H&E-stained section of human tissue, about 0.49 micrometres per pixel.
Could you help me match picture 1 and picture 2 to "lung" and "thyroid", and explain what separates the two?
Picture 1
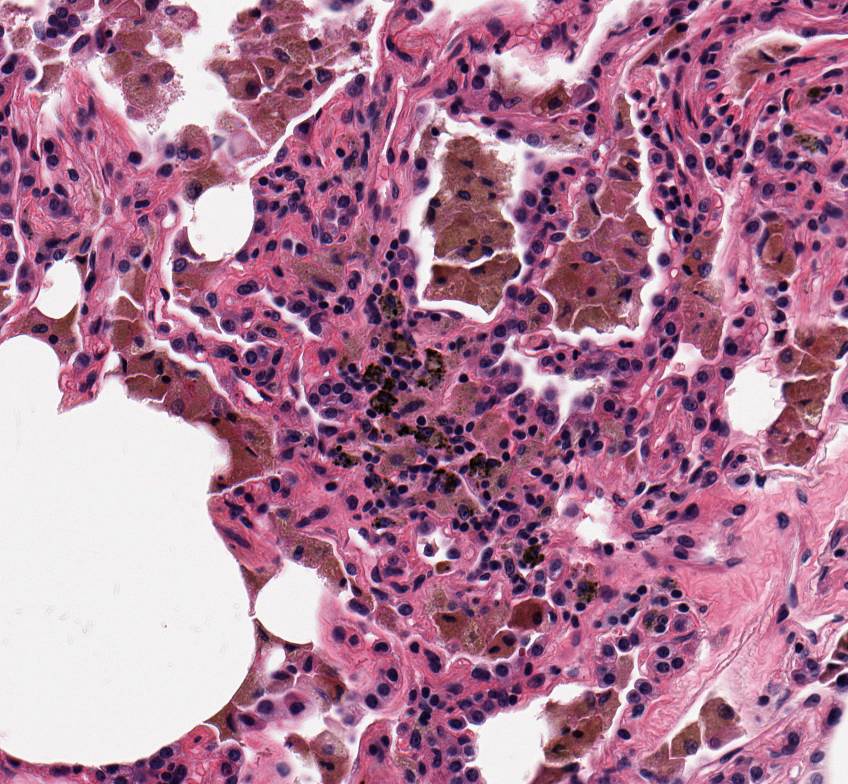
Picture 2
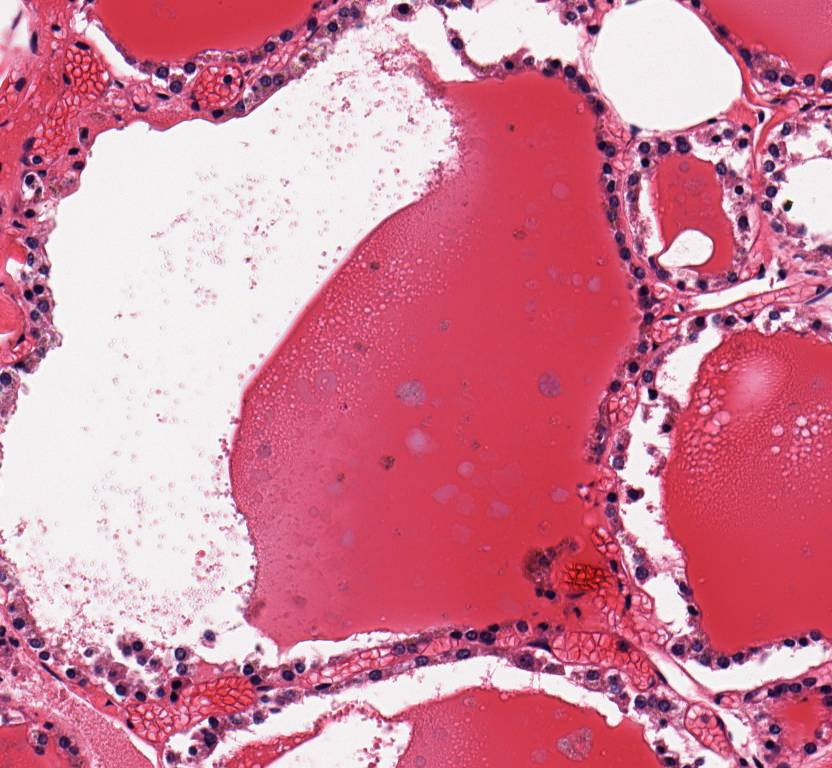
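The lung is in picture 1 and the thyroid in picture 2. In the lung, look at the clumps of coarse black pigment granules in the centre, then at the walls, widened by pink collagen that is broadest toward the lower right. At the left lower part there's a large, empty rounded space. Turn to the thyroid: closely packed follicles of differing sizes, most filled with pink material, each lined by a single layer of low cuboidal to flattened cells whose small, round, dark nuclei sit in one row.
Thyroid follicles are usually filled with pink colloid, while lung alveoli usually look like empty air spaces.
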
